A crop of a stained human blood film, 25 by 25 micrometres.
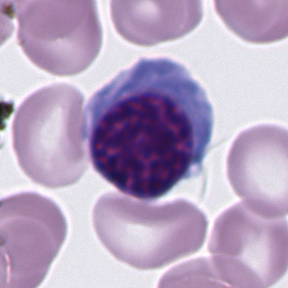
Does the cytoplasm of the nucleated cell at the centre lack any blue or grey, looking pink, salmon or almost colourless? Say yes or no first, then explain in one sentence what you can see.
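No. The cytoplasm is blue.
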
